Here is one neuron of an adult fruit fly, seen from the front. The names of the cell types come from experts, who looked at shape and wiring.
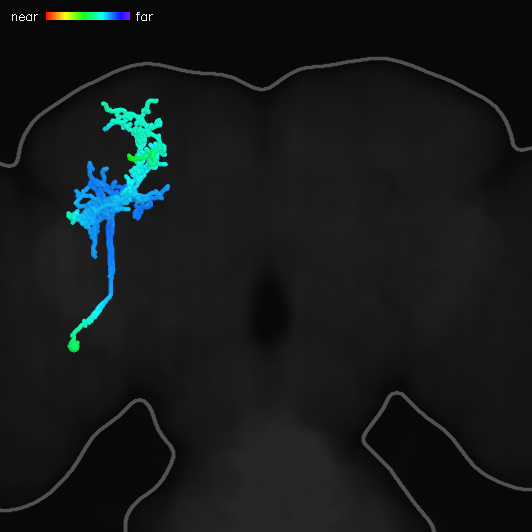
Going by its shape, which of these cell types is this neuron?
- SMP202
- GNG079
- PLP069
PLP069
